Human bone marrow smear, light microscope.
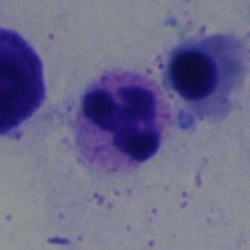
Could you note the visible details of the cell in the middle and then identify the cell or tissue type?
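Outline roughly round, smooth. Chromatin dense, dark purple. Cytoplasm broadest at lower left of nucleus. Segmented neutrophil.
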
